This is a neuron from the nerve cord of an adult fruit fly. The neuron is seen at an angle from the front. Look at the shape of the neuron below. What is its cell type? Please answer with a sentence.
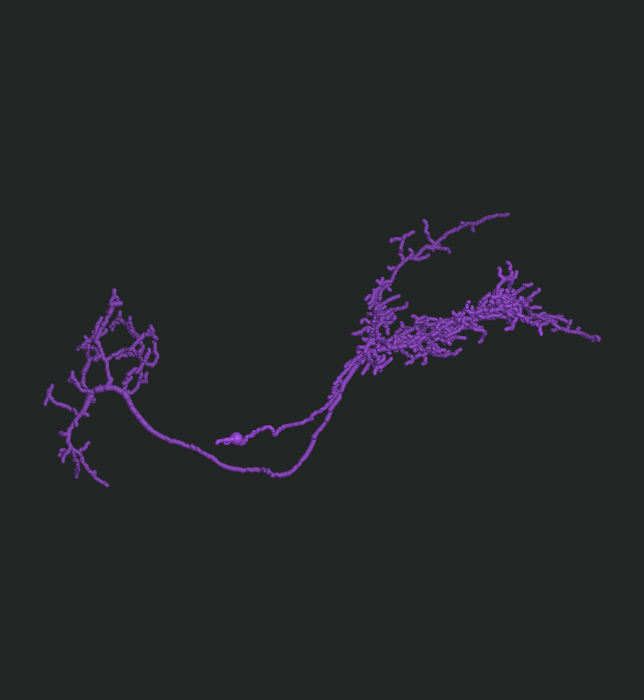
The cell type is IN01A038.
